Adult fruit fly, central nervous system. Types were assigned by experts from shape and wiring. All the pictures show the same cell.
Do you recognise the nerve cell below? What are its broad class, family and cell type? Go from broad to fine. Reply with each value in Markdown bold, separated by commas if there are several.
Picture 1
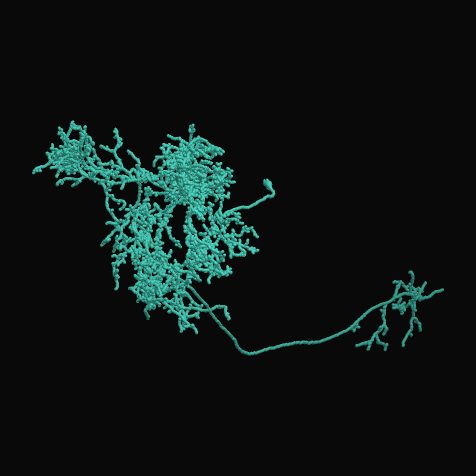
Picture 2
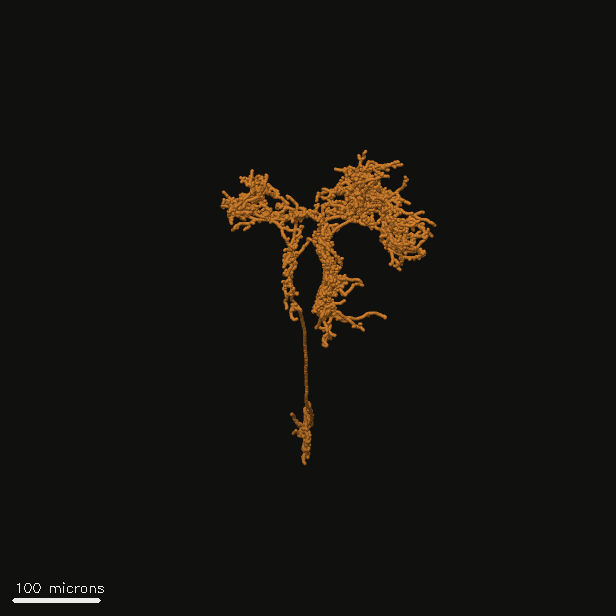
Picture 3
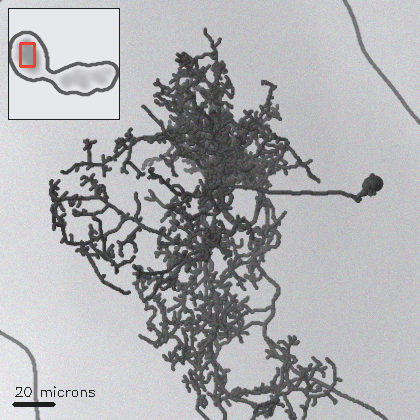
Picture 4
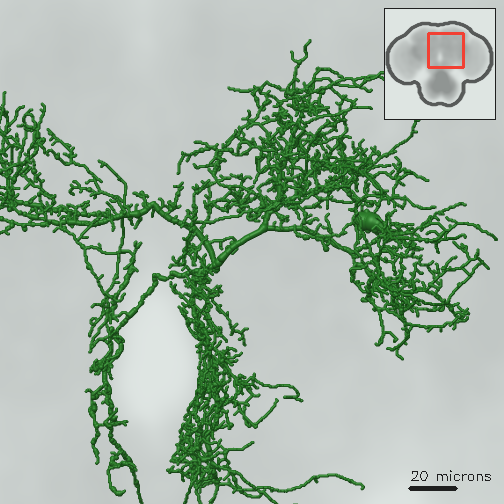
**descending neuron**, **DNpe**, **DNpe042**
